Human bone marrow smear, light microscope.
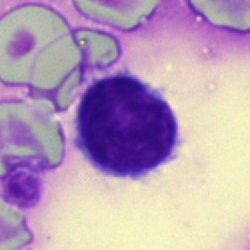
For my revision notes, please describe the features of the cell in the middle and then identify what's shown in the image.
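Almost the entire cell is filled by its dark nucleus. Short, fine projections fringe the cell edge and are most visible along the right and lower sides. No distinct granules can be seen, and no vacuoles are visible. The cell is a lymphocyte.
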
